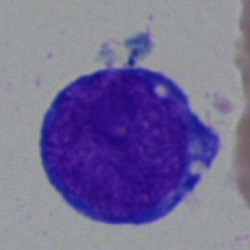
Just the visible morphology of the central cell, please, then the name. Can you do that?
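Here the outline is roughly round. See how the cytoplasm is widest on the right side, where a few small clear vacuoles lie. You won't find distinct granules in it. It is a blast.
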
